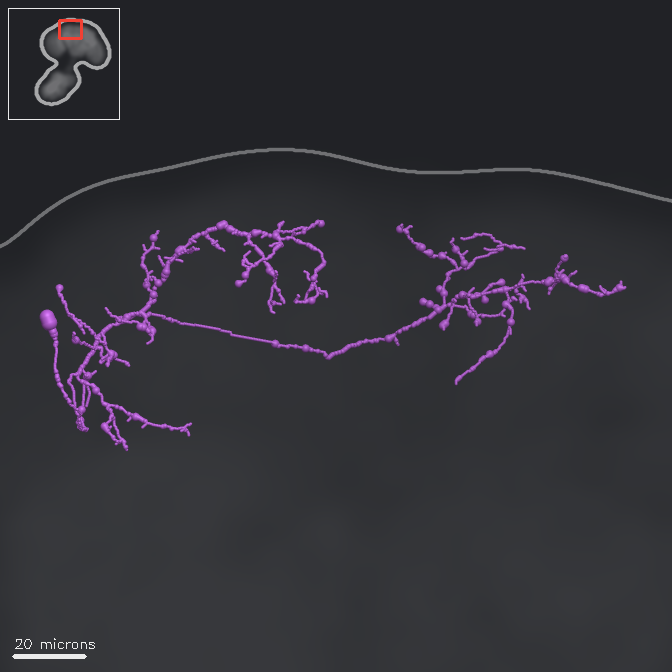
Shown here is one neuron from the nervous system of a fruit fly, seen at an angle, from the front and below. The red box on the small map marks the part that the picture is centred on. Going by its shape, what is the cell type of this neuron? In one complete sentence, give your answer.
The neuron is categorized under cell type CB0993.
